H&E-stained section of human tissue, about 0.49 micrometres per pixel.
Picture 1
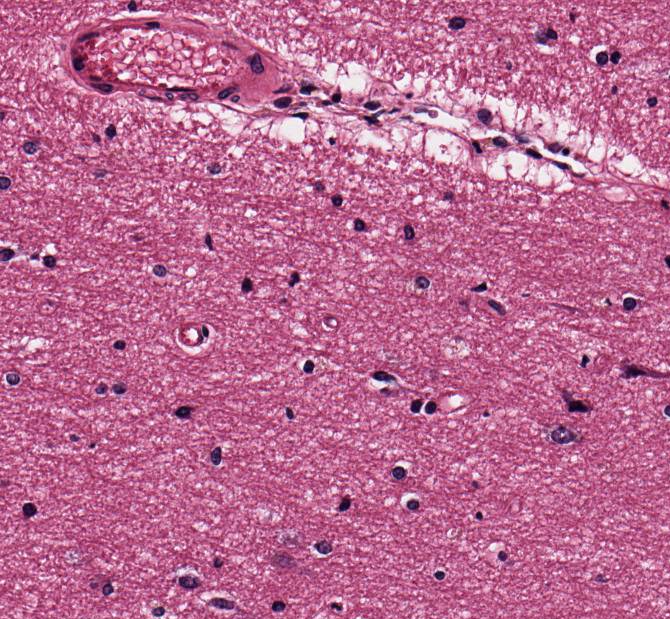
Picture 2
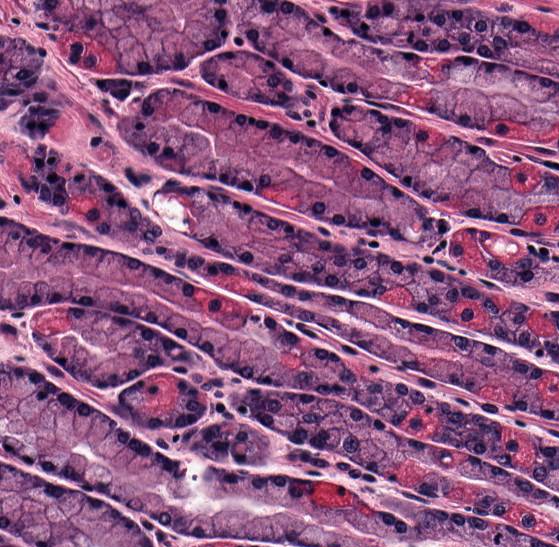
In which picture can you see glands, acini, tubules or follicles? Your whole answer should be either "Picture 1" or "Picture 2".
Picture 2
